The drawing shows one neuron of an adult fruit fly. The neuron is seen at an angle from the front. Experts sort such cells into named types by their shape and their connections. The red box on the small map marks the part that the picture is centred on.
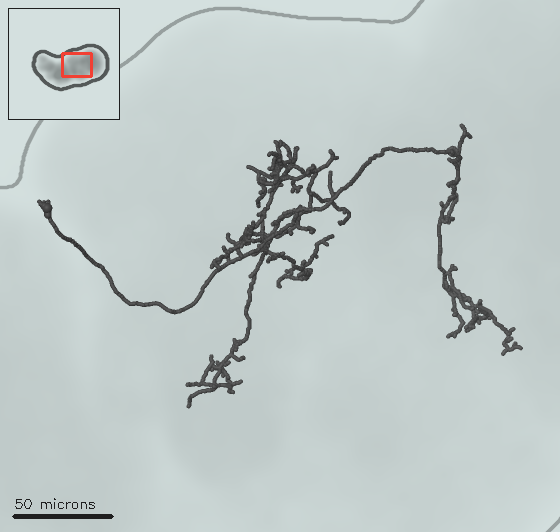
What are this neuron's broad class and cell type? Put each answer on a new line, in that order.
central-brain intrinsic neuron
CL131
